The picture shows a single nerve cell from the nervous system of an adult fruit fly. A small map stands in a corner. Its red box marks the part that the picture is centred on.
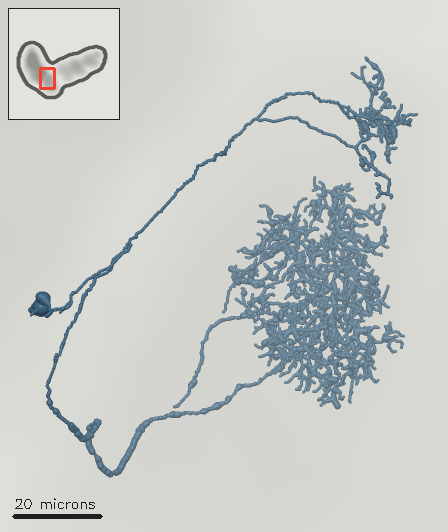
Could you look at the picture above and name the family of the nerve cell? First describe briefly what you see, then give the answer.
The cell body is on the left of the picture. From top to bottom in the picture it spans about 95 microns. The picture shows more than a hundred branch ends. It is an optic-lobe intrinsic neuron. Its family is MeLo.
